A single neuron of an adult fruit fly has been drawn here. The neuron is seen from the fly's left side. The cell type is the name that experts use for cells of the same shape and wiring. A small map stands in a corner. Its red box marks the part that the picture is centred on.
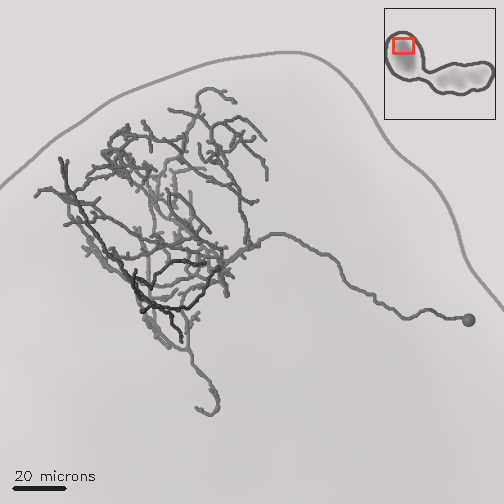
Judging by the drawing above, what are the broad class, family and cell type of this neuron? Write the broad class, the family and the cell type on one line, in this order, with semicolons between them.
central-brain intrinsic neuron; hemilineage DM4_dorsal; pC1_15a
